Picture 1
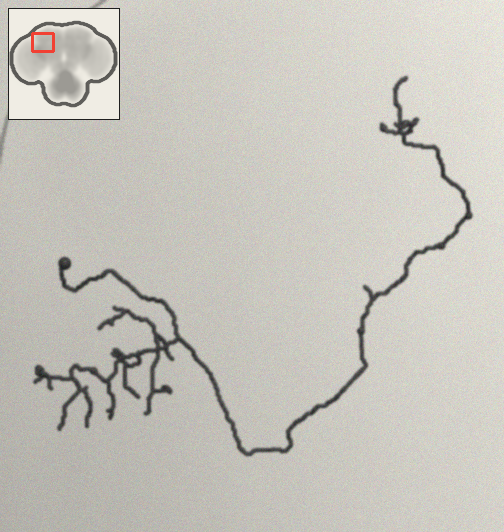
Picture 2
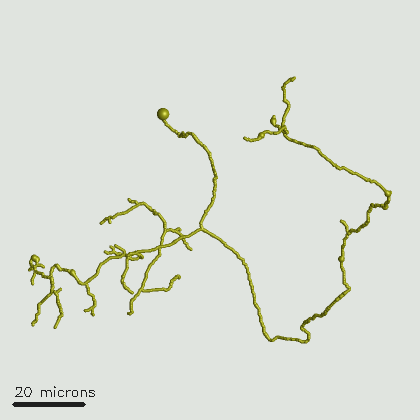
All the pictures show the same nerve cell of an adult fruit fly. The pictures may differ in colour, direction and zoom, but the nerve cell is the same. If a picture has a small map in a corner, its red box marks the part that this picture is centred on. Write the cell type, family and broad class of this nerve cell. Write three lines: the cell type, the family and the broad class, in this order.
LoVP9
LoVP
visual projection neuron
